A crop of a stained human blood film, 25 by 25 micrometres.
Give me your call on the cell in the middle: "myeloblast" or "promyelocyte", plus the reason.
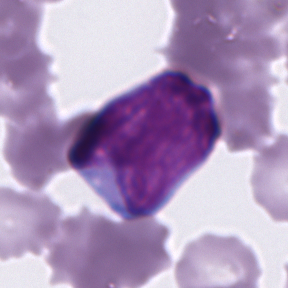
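Myeloblast, not promyelocyte. Nucleus fills most of the cell. Chromatin deep purple, with a fine, streaky pattern of pinkish strands. Cytoplasm scant and pale blue, mostly lying as a wedge at the lower left.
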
